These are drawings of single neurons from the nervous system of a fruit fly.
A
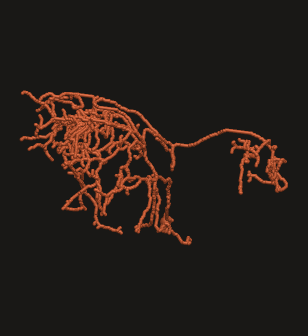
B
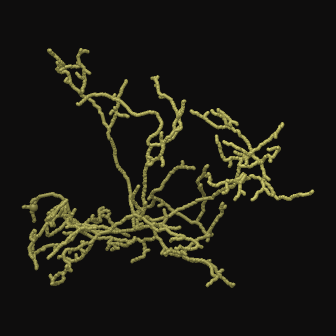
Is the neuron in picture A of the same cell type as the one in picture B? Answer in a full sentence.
They are of different cell types.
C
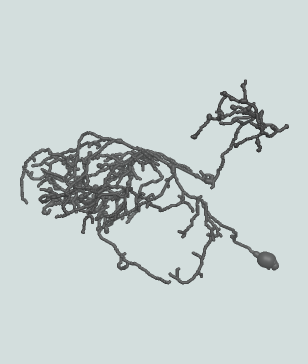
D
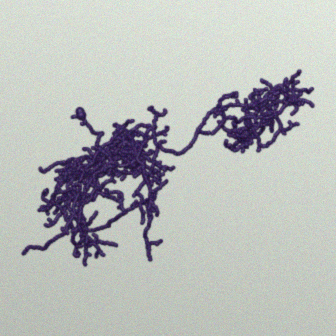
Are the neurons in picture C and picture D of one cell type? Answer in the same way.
They are of different cell types.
